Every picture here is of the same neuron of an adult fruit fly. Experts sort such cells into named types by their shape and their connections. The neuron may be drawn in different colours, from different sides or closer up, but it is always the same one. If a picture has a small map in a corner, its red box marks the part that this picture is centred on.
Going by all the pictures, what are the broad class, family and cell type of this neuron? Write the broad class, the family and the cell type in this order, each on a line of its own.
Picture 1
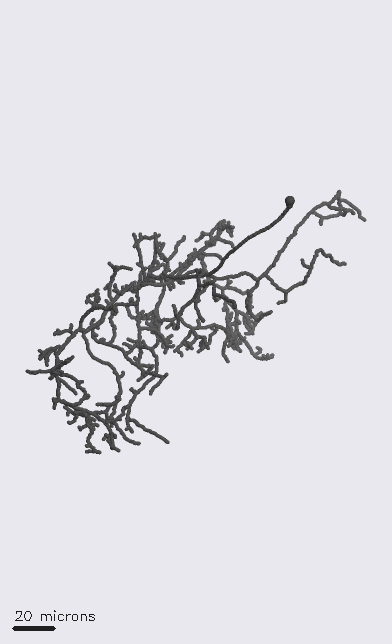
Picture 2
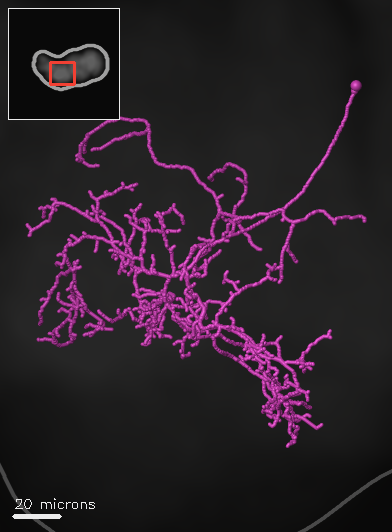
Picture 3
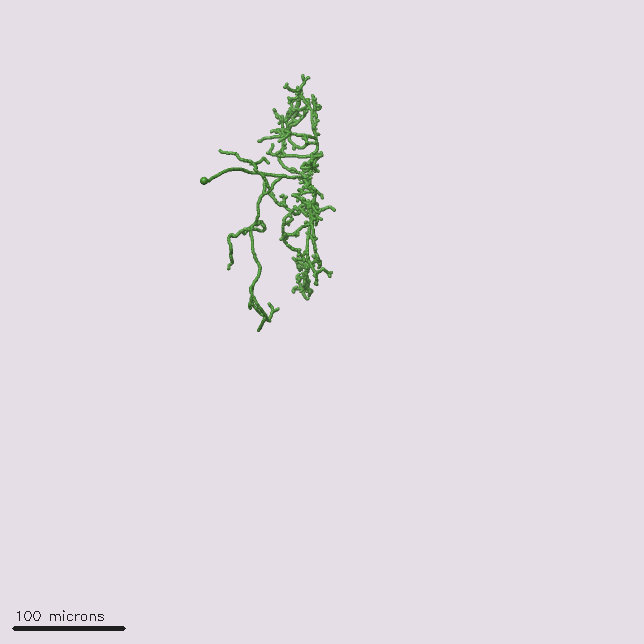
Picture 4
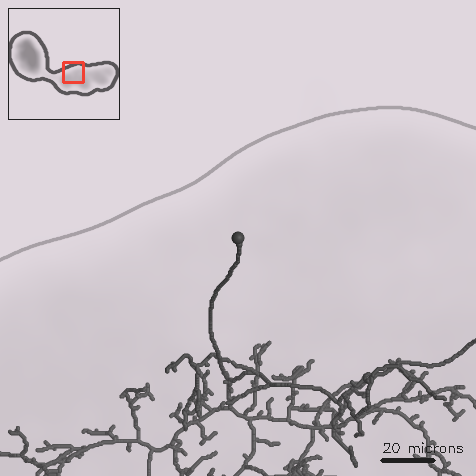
nerve-cord intrinsic neuron
hemilineage 11A
IN11A011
